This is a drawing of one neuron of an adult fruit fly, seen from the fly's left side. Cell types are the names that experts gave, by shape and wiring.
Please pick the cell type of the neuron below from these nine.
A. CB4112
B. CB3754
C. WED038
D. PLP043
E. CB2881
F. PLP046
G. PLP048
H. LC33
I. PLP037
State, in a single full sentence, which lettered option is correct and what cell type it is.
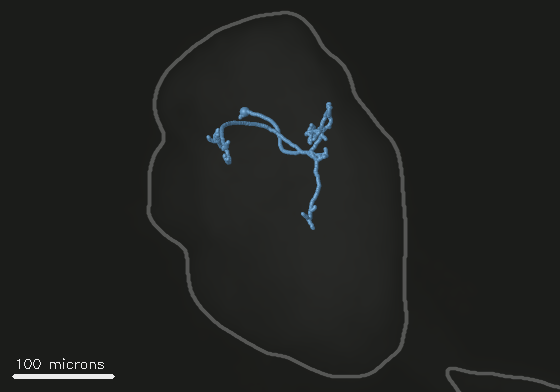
Listed as option E, the cell type CB2881 is that of the neuron.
